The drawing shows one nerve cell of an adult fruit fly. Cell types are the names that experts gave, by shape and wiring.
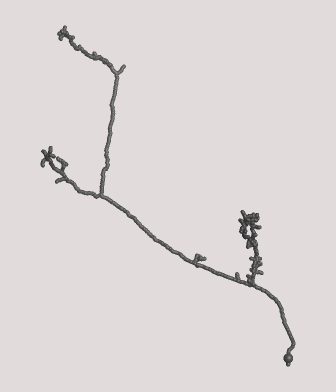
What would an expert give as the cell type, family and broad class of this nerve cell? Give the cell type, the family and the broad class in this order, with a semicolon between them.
TmY9b; TmY; optic-lobe intrinsic neuron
